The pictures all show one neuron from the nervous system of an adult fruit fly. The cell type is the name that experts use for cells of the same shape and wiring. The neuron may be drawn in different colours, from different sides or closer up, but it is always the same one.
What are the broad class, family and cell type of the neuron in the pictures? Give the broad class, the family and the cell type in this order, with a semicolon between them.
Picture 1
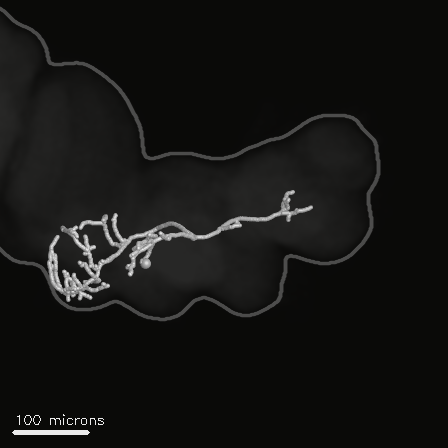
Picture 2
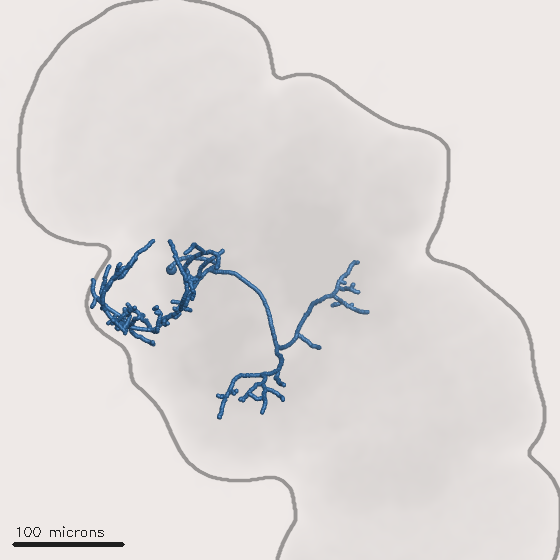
nerve-cord intrinsic neuron; hemilineage 08B; IN08B040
